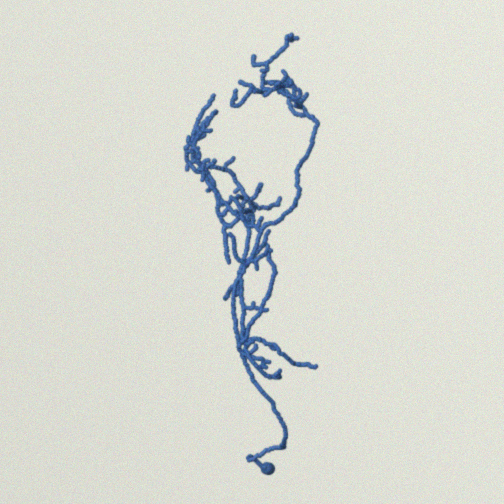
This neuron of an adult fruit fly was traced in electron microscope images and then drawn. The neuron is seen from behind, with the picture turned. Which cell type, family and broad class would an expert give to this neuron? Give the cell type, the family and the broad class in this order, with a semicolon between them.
SLP116; hemilineage LHa1; central-brain intrinsic neuron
